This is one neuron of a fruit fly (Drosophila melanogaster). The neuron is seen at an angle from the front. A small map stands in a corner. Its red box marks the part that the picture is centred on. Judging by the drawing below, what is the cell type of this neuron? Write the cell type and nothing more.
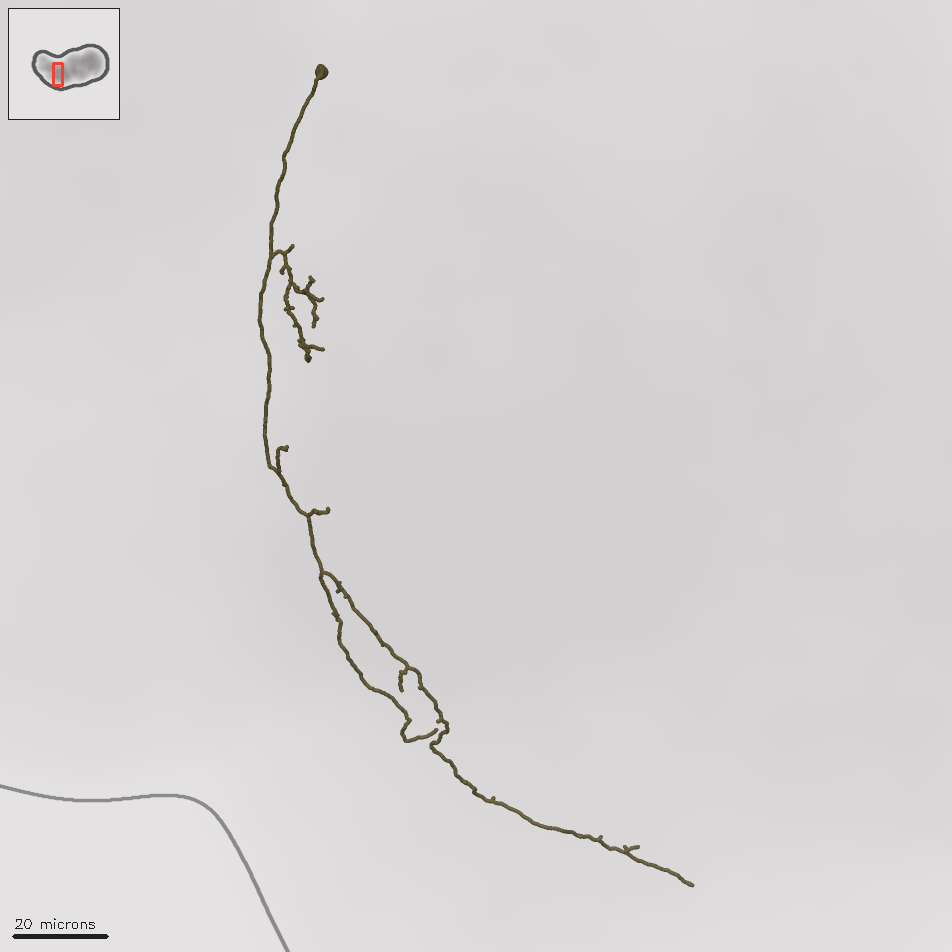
Cm10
